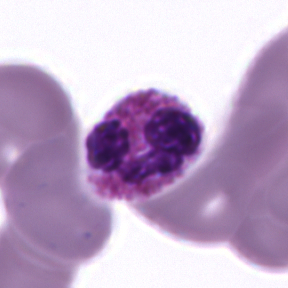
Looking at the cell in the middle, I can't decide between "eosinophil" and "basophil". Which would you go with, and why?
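I'd call this an eosinophil. I can make out the nucleus, with lobes at the left and right sides of the cell and dark purple, coarsely clumped chromatin.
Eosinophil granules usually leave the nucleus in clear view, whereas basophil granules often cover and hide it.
Coarse reddish-pink granules pack the cytoplasm, and the widest band of it runs along the lower edge of the cell.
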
